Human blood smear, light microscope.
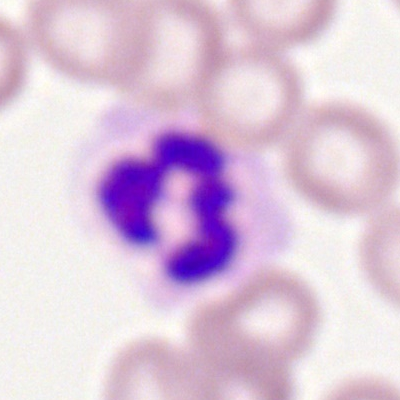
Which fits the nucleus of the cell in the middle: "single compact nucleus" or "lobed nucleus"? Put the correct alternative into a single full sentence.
In this cell, the nucleus is divided into separate lobes.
